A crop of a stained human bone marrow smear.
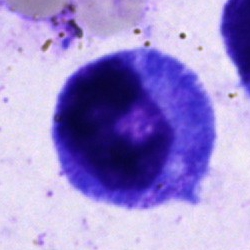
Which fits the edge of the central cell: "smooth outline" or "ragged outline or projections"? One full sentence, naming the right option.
It is a rough edge that this cell shows.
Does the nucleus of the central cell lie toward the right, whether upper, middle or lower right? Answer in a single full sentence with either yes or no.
No, most of the cytoplasm lies to the right of the nucleus.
